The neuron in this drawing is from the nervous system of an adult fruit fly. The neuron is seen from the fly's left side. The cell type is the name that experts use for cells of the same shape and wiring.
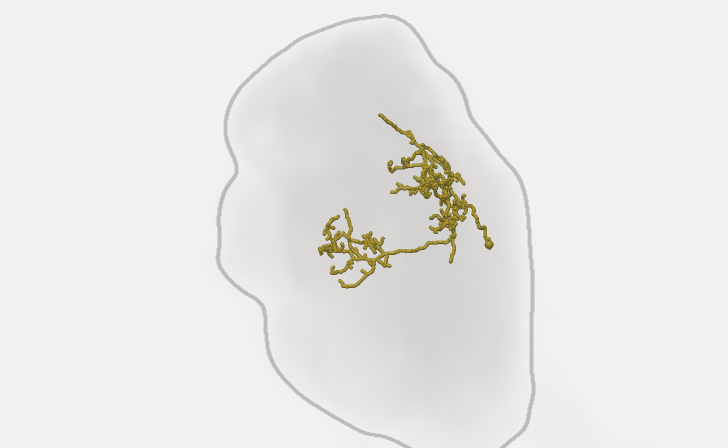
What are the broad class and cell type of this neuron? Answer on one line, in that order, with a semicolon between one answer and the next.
central-brain intrinsic neuron; PS318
